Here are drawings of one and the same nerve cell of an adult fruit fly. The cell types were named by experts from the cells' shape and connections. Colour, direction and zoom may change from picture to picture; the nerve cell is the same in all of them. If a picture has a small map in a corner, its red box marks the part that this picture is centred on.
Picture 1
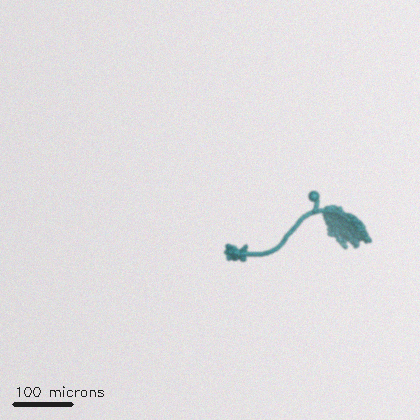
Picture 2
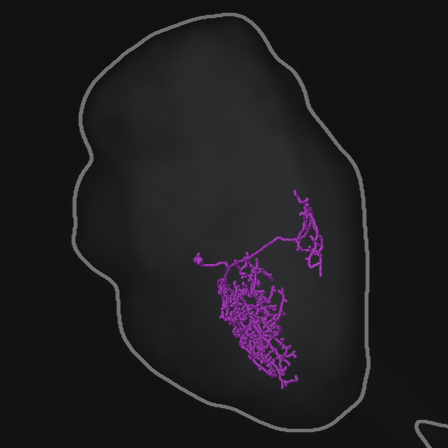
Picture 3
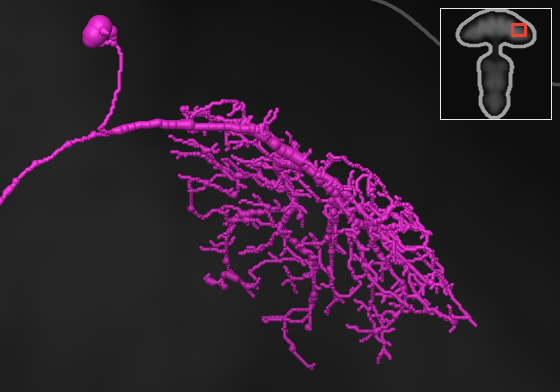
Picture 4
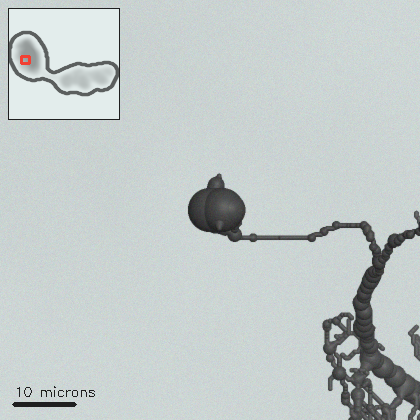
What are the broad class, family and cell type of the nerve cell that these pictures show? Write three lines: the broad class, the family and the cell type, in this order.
visual projection neuron
MeVP
MeVP9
